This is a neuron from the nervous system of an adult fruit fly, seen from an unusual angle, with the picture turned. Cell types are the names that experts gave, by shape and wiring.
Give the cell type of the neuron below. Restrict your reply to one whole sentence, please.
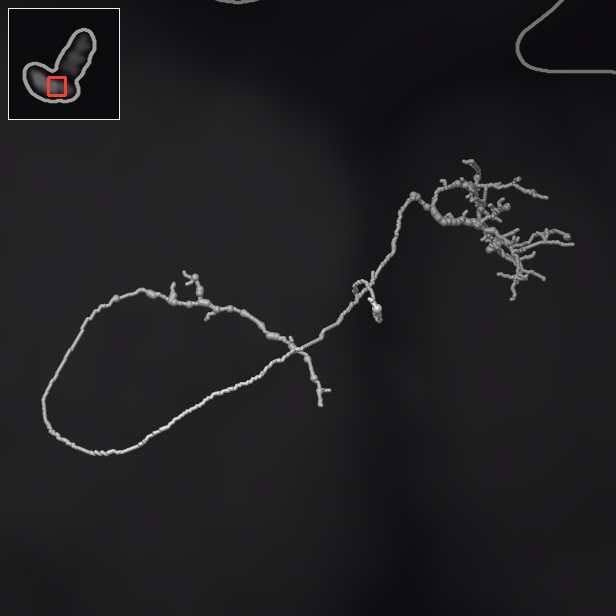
This neuron is of the type LC6.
